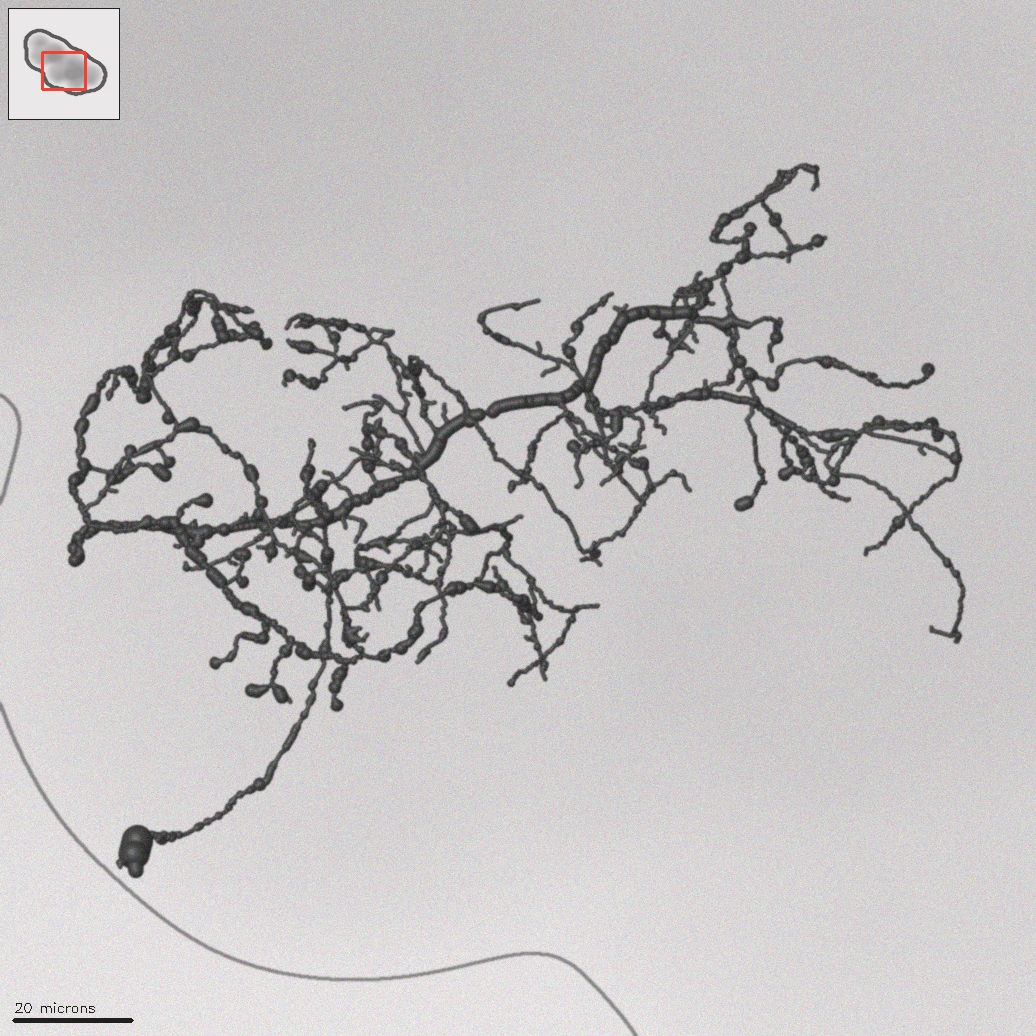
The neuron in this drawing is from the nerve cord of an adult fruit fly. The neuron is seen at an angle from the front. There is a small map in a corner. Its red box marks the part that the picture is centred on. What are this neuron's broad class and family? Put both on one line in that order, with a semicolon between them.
nerve-cord intrinsic neuron; hemilineage 04B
